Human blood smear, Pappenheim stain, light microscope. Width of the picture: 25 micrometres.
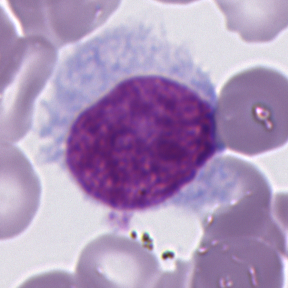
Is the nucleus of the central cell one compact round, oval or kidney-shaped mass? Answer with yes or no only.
Yes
